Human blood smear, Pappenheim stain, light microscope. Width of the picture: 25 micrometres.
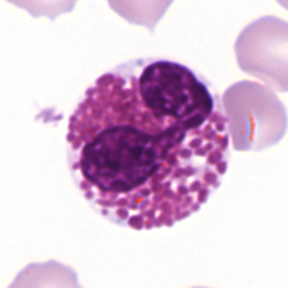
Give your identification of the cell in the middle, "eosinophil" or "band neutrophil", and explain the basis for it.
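Eosinophil is the answer here. Check one, the nucleus: it lies in two lobes, one at the upper right and one at the lower left, with dark purple, densely clumped chromatin.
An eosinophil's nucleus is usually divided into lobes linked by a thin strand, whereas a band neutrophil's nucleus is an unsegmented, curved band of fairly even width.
Two separate lobes set this cell apart from a band neutrophil. Check two, the granules: large, round and roughly uniform in size, they fill the cytoplasm and are pink-purple.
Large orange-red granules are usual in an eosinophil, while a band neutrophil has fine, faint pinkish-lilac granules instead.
The large size of these granules agrees with the eosinophil. Lastly, the cell is about 15 micrometres across.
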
